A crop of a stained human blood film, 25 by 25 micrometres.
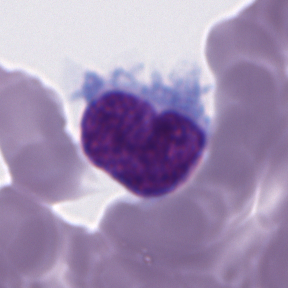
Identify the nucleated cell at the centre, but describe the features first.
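Look at the nucleus first: a notch in its upper edge gives it a two-lobed, heart-like shape, and there are no nucleoli to be seen. Out at the edge, the cytoplasm is ragged, with fine hair-like projections, and it holds no distinct granules. That's a hairy cell.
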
